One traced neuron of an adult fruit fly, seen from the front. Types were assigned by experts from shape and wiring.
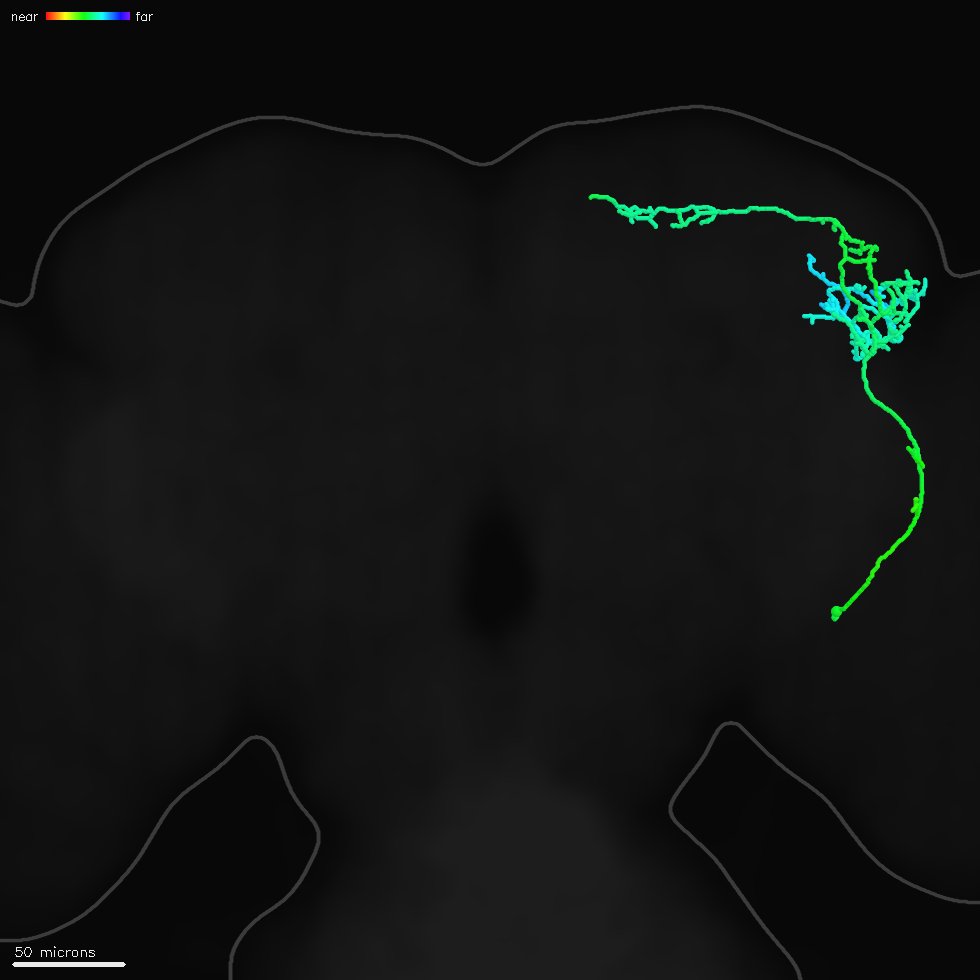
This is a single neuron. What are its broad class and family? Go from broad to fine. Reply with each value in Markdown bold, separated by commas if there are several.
**central-brain intrinsic neuron**, **hemilineage LHa2**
